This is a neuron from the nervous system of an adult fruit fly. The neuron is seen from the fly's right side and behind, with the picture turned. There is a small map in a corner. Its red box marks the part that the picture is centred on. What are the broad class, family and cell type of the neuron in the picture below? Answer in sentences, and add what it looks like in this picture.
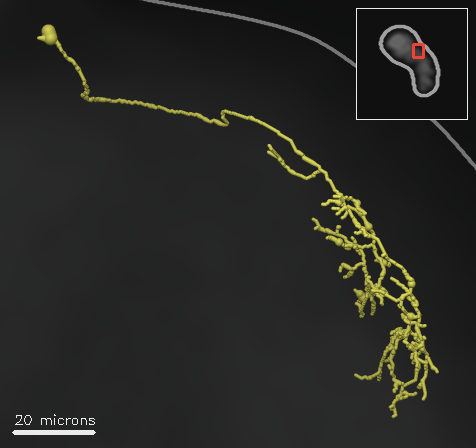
This is an optic-lobe intrinsic neuron. Its family is Cm. It is of cell type Cm15. The cell body can be seen at the upper left of the picture. By the scale bar it is about 100 microns wide in this view. Dozens of branch ends can be seen.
